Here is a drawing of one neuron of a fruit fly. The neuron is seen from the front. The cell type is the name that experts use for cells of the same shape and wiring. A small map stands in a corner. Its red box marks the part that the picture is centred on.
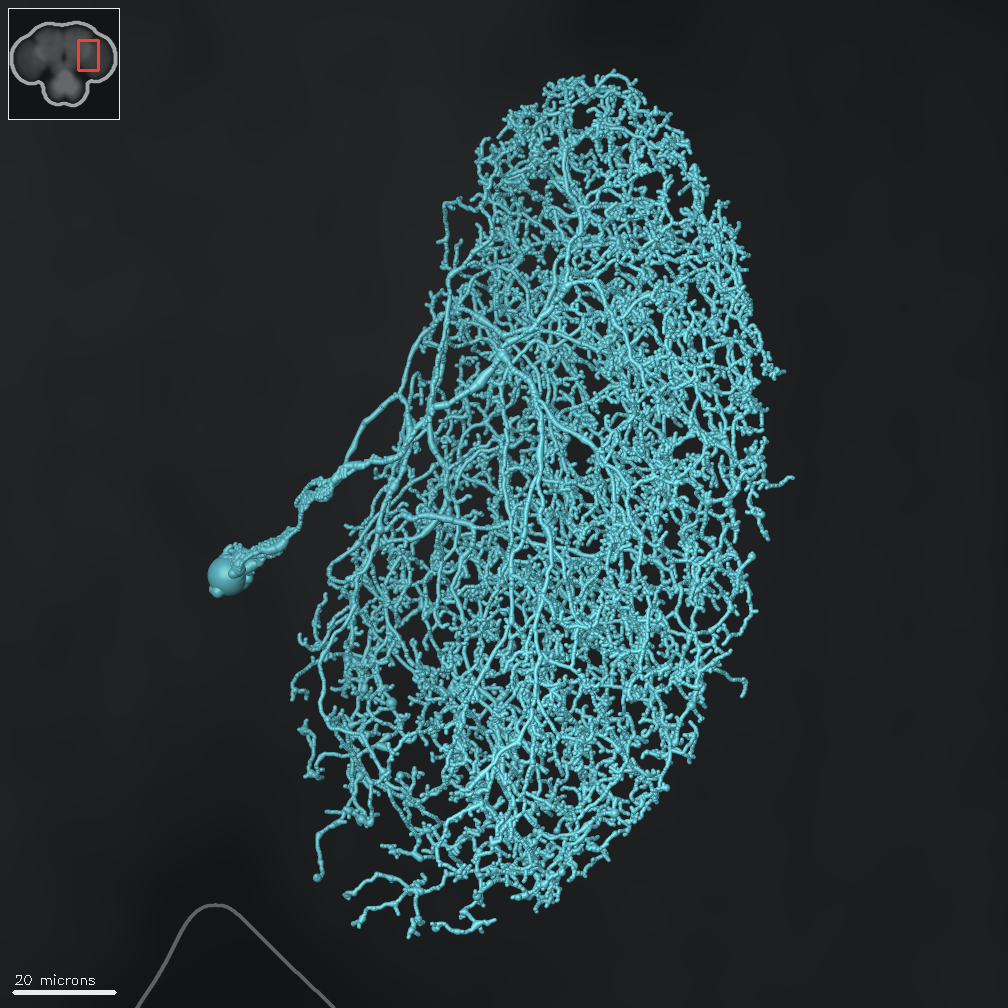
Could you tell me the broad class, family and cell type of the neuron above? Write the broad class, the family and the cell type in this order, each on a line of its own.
optic-lobe intrinsic neuron
Li
Li31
